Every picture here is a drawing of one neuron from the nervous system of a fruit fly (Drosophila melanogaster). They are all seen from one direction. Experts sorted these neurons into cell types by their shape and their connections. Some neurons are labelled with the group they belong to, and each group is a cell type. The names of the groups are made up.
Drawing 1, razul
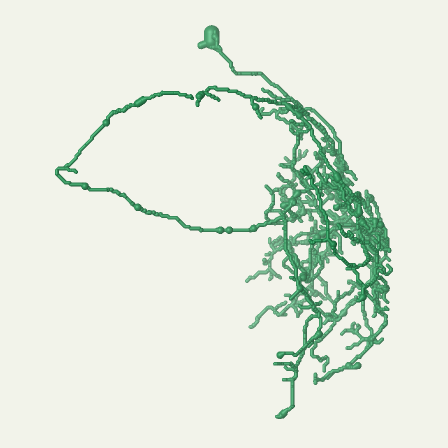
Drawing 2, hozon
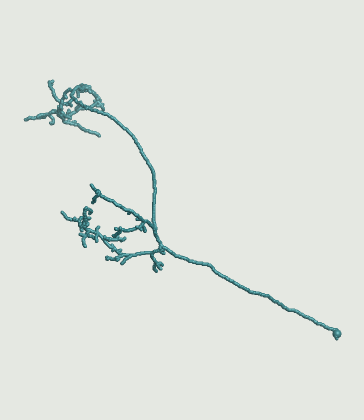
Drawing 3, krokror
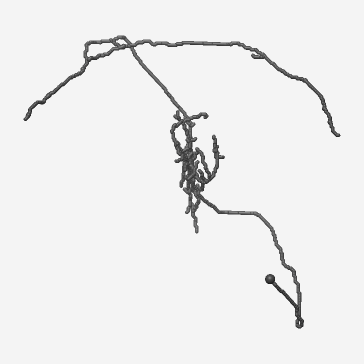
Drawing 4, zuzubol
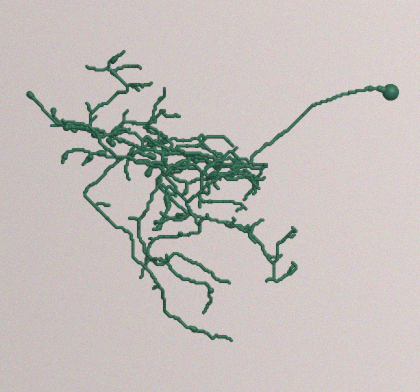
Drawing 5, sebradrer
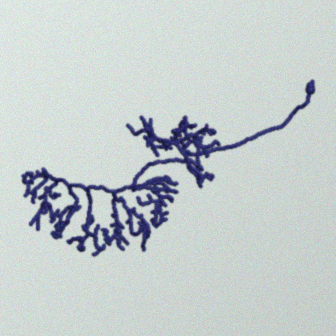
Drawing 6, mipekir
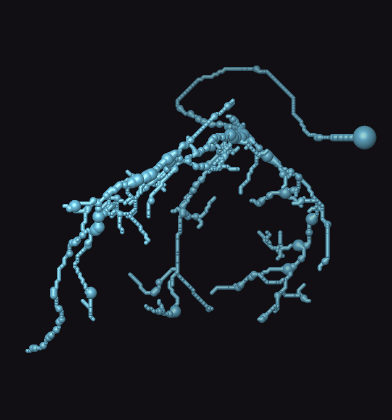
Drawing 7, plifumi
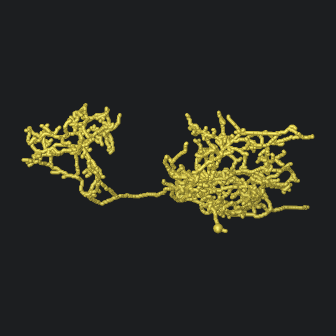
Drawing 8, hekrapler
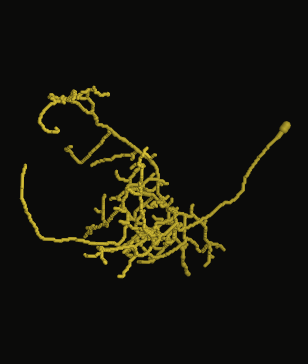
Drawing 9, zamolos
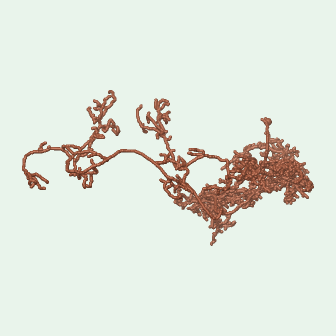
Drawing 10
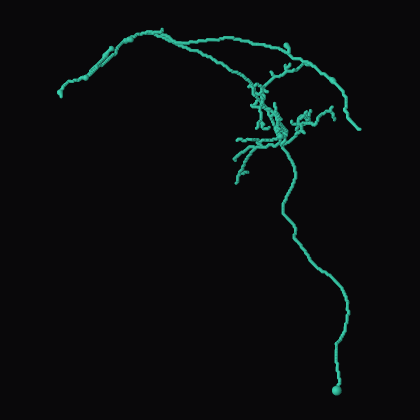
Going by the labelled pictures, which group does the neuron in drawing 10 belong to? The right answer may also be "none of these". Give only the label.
krokror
